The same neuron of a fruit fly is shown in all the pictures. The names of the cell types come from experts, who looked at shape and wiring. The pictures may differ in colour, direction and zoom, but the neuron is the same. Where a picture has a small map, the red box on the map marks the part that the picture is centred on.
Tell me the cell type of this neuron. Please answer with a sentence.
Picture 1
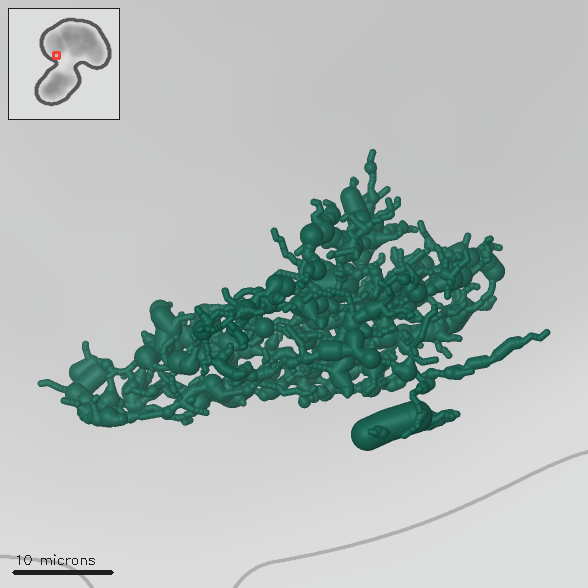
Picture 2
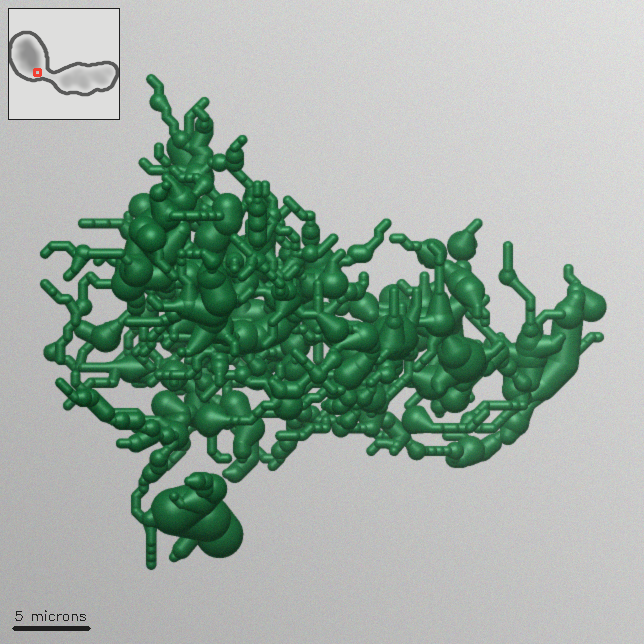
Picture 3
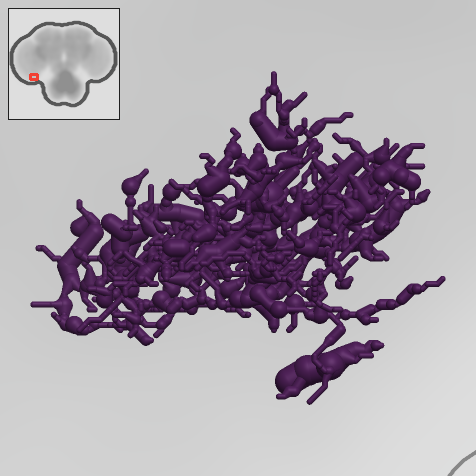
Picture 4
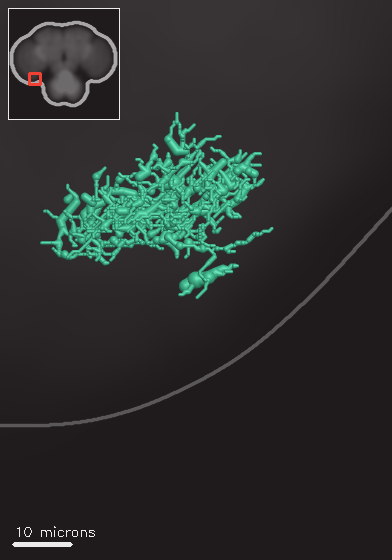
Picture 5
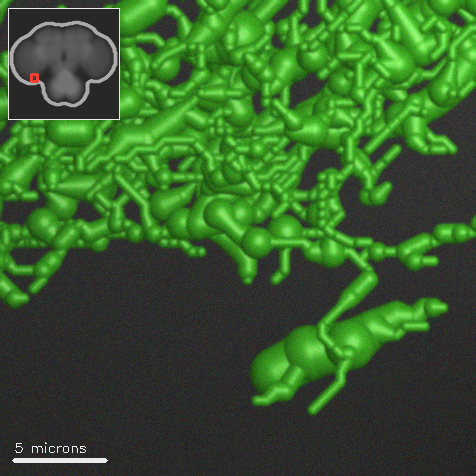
The cell type is Pm4.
